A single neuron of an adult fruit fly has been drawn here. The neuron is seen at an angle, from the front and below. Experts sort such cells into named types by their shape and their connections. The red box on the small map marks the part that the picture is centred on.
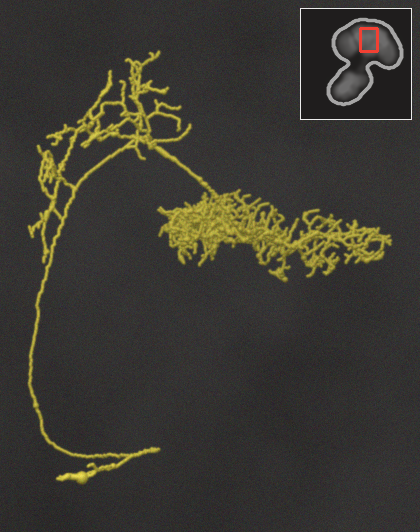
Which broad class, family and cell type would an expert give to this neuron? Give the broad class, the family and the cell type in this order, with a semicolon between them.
central-brain intrinsic neuron; hemilineage LALv1_dorsal; FB2D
